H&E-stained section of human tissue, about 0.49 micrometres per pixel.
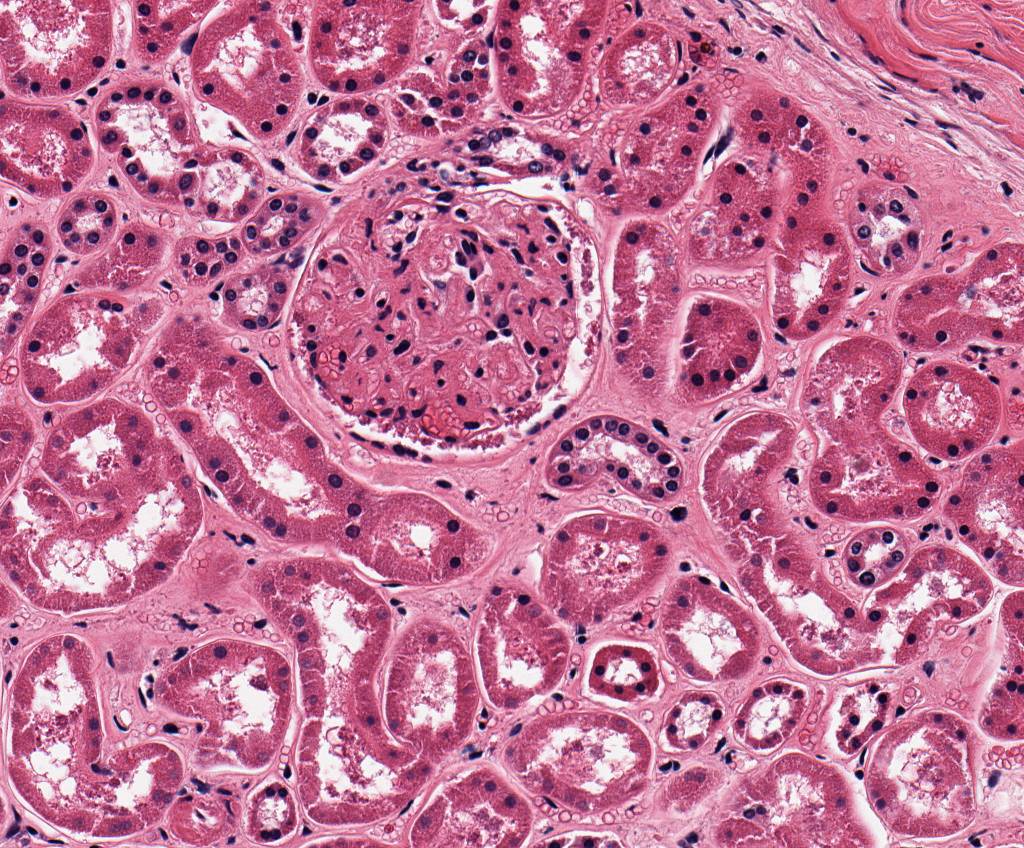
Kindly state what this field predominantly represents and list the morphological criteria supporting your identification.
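You've got cortical labyrinth of the kidney here, since a single glomerulus sits in the upper centre with closely packed tubules all around it.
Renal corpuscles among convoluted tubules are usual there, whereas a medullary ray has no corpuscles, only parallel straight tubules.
The cellular tuft holds red blood cells in its capillary loops, most visibly near its lower edge.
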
